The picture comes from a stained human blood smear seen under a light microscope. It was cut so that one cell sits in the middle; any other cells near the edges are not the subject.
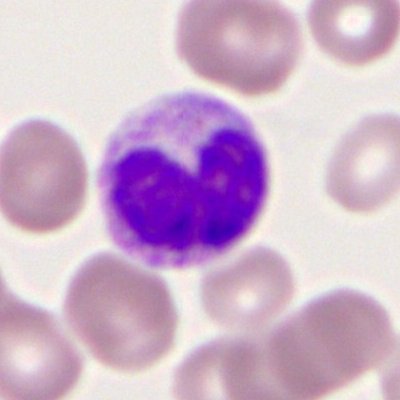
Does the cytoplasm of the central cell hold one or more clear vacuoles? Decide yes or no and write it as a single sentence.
No, there is no vacuole to be seen in the cytoplasm of this cell.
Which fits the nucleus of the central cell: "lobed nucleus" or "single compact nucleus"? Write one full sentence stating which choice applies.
Within the cell, the nucleus is one undivided, compact round, oval or kidney-shaped mass.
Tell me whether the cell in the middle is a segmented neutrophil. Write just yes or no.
no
